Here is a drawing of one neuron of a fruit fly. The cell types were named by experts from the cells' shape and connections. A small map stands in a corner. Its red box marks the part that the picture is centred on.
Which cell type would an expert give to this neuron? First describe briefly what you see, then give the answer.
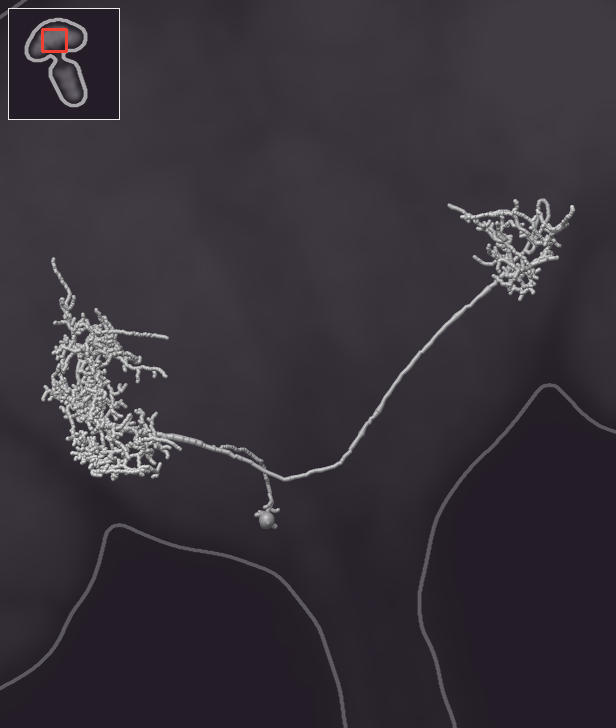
It lies in the brain. The cell body can be seen at the bottom of the picture. Dozens of branch ends can be seen. This is a central-brain intrinsic neuron. It is of cell type WED208.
